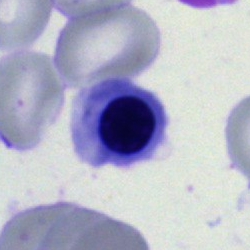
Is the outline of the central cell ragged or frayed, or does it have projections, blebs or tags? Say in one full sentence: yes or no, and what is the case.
Yes, the cell does have a ragged or frayed edge, or projections, blebs or tags.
